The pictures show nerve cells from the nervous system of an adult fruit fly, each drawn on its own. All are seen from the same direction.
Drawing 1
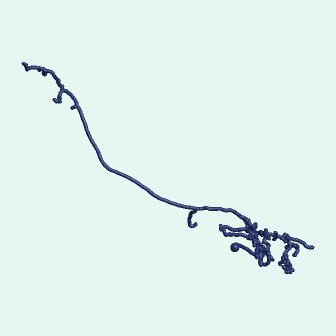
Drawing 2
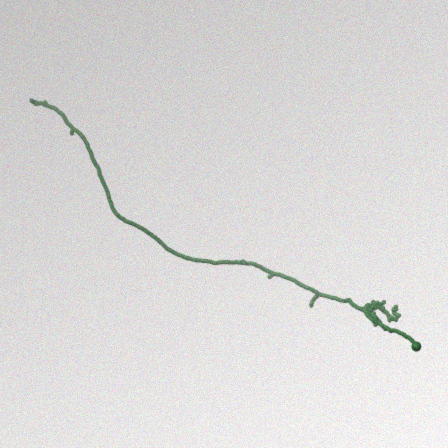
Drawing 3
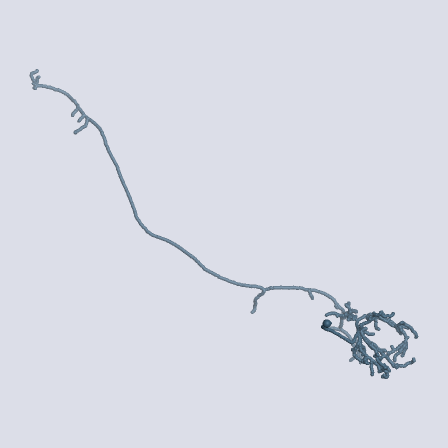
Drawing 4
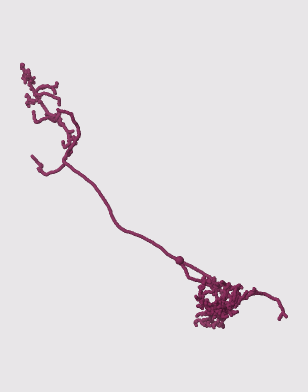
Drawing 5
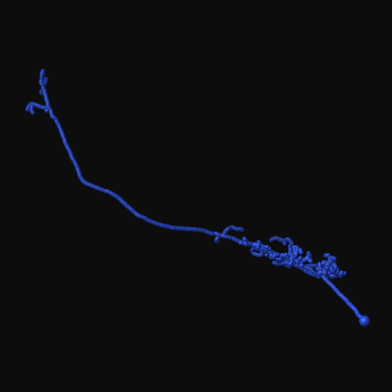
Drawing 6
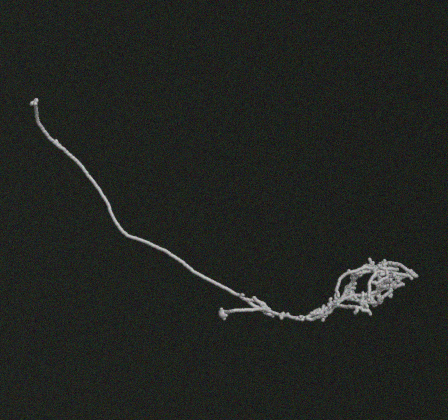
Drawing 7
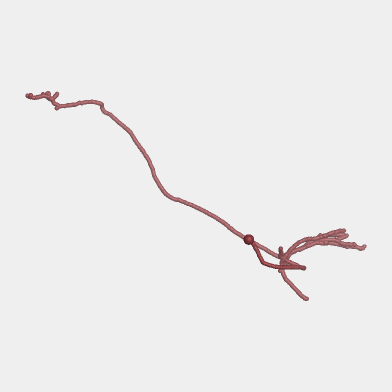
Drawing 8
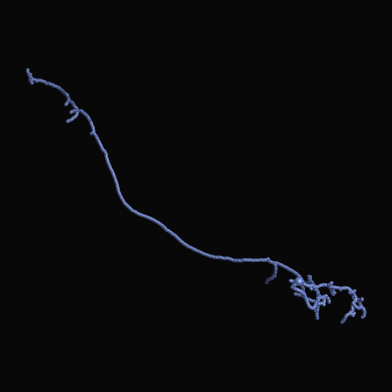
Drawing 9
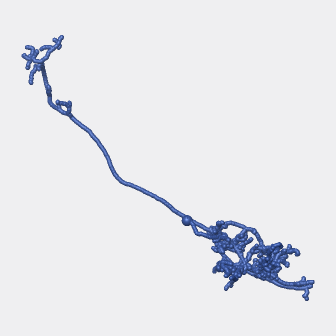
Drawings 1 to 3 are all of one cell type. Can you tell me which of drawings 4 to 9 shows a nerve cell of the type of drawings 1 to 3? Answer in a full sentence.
Drawing 8 is of the same cell type.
